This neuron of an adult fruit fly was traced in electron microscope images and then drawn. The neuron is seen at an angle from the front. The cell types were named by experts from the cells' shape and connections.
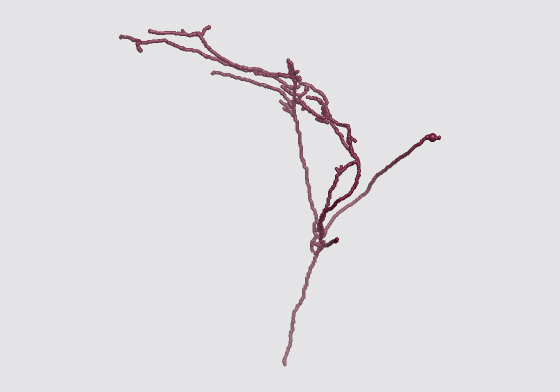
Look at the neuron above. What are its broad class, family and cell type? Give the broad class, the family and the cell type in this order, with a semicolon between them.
central-brain intrinsic neuron; hemilineage VPNp&v1_posterior; PLP160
